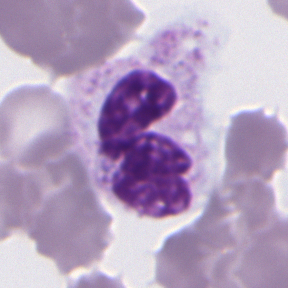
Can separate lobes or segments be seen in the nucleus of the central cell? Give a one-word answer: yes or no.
Yes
